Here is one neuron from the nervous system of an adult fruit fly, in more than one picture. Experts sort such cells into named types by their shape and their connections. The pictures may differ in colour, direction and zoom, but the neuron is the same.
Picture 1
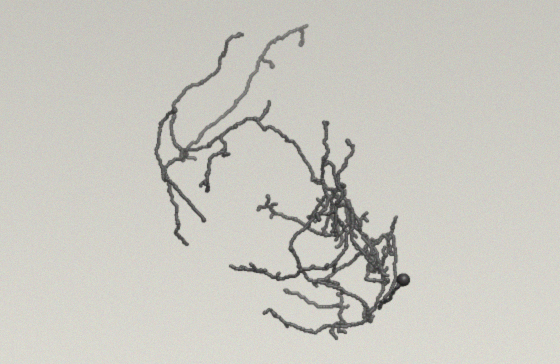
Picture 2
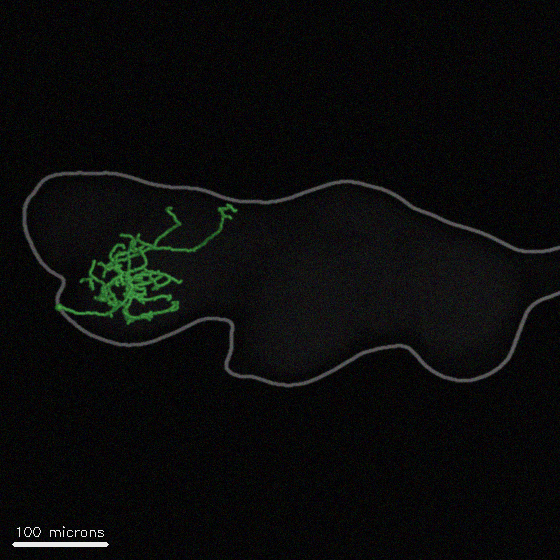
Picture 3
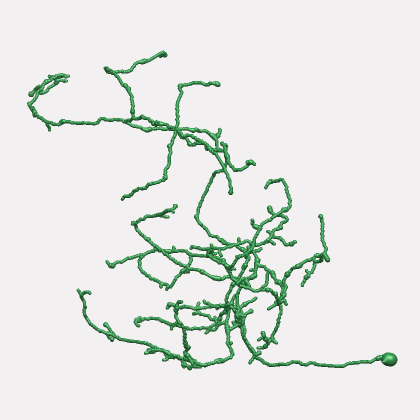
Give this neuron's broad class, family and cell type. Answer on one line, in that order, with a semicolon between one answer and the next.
nerve-cord intrinsic neuron; hemilineage 04B; IN04B078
